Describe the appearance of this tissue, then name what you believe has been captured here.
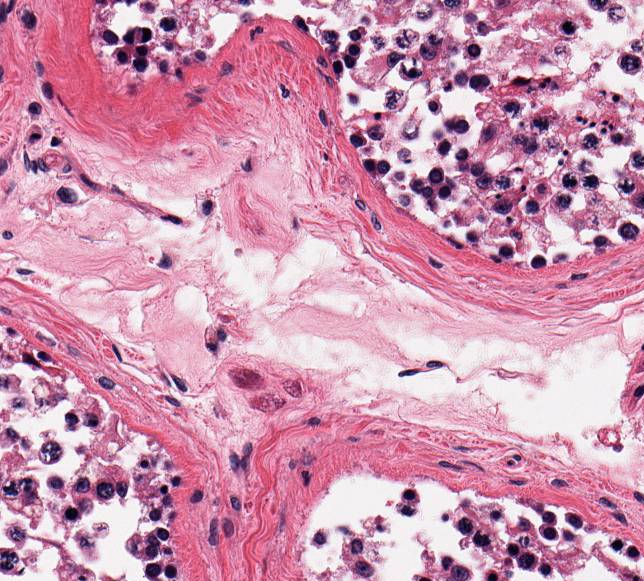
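Compartment walls here are broad, layered bands of eosinophilic collagen, flattened spindle nuclei running parallel to the edge. Inside, round cells with dark round nuclei are loosely scattered, not in orderly layers. The central stroma is pale pink, loose and fibrillary, with irregular clear clefts and few spindle nuclei. In its lower middle sits a small cluster of polygonal cells, cytoplasm abundant and eosinophilic, nuclei round. It's testis.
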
